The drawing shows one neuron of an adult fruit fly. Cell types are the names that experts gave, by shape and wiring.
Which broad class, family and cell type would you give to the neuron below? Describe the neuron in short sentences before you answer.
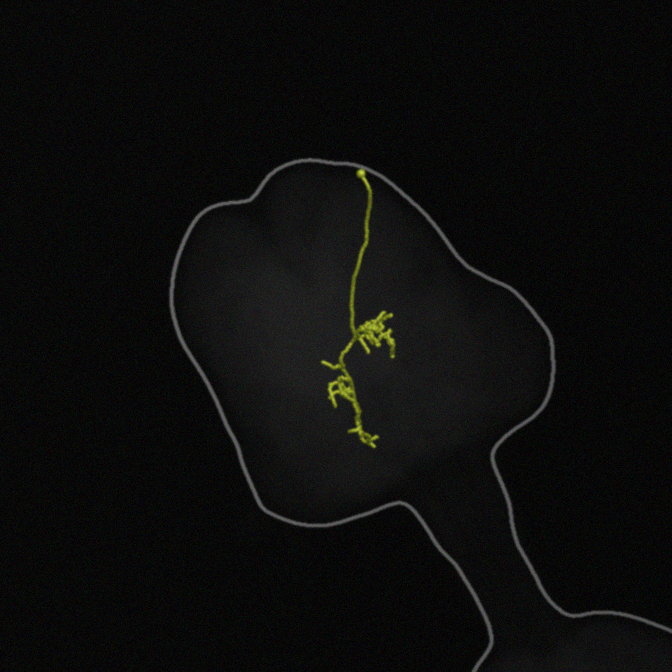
The cell body is at the top of the picture. As drawn here it is more than twice as tall as it is wide. It is a nerve-cord intrinsic neuron. Its family is hemilineage 08B. Its cell type is IN08B108.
